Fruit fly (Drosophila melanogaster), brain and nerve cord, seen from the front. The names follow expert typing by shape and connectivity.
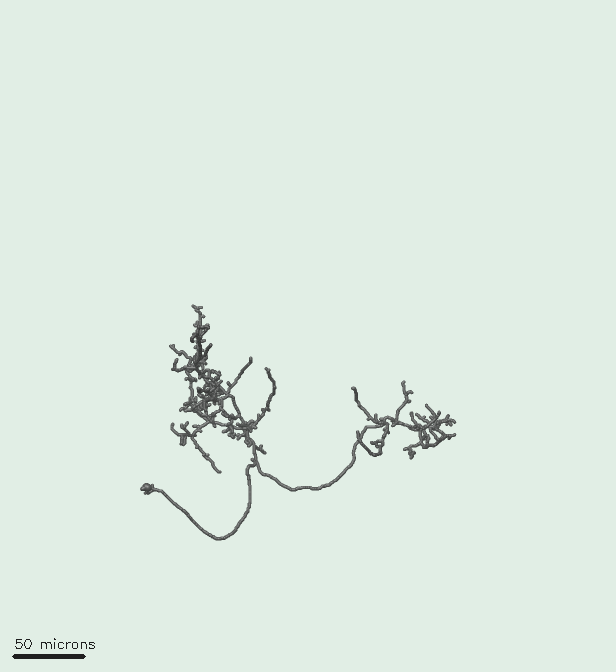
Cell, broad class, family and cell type: central-brain intrinsic neuron; hemilineage LB7; CB0141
